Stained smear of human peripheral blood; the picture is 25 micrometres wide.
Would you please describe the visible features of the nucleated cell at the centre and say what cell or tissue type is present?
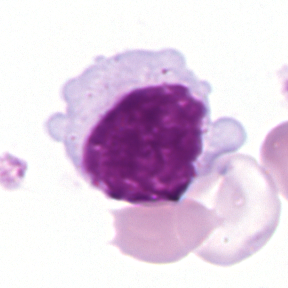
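Starting with the outline: it is irregular, with rounded bleb-like bulges along the margin. Next, the nucleus is a single oval mass without lobes. It sits off-centre toward the lower right, so the widest band of cytoplasm lies above and to the left. Last, a few fine reddish-purple dots are scattered in the cytoplasm. Named, it is a large granular lymphocyte.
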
